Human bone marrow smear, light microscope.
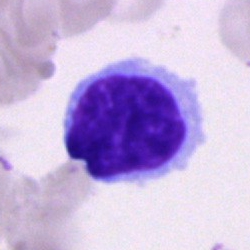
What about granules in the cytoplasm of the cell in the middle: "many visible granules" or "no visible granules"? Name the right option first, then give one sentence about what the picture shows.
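No visible granules. No granules can be seen in the cytoplasm.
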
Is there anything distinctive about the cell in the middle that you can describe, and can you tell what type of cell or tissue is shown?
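Pale blue cytoplasm forms only a thin rim around the nucleus, at its widest on the right side. On that right side, too, its outer edge is slightly irregular, with small bumps. The chromatin is deep purple and dense, crossed by a few faint lighter streaks. Such a cell is a lymphocyte.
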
